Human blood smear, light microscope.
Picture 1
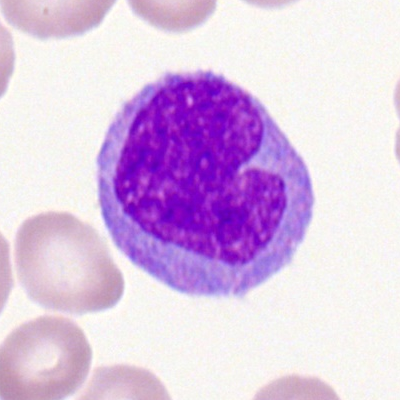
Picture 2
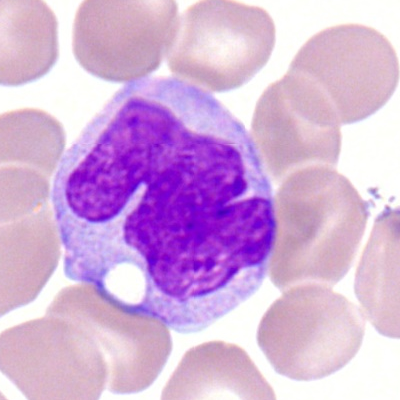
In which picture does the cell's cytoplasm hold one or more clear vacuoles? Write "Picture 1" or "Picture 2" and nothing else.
Picture 2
